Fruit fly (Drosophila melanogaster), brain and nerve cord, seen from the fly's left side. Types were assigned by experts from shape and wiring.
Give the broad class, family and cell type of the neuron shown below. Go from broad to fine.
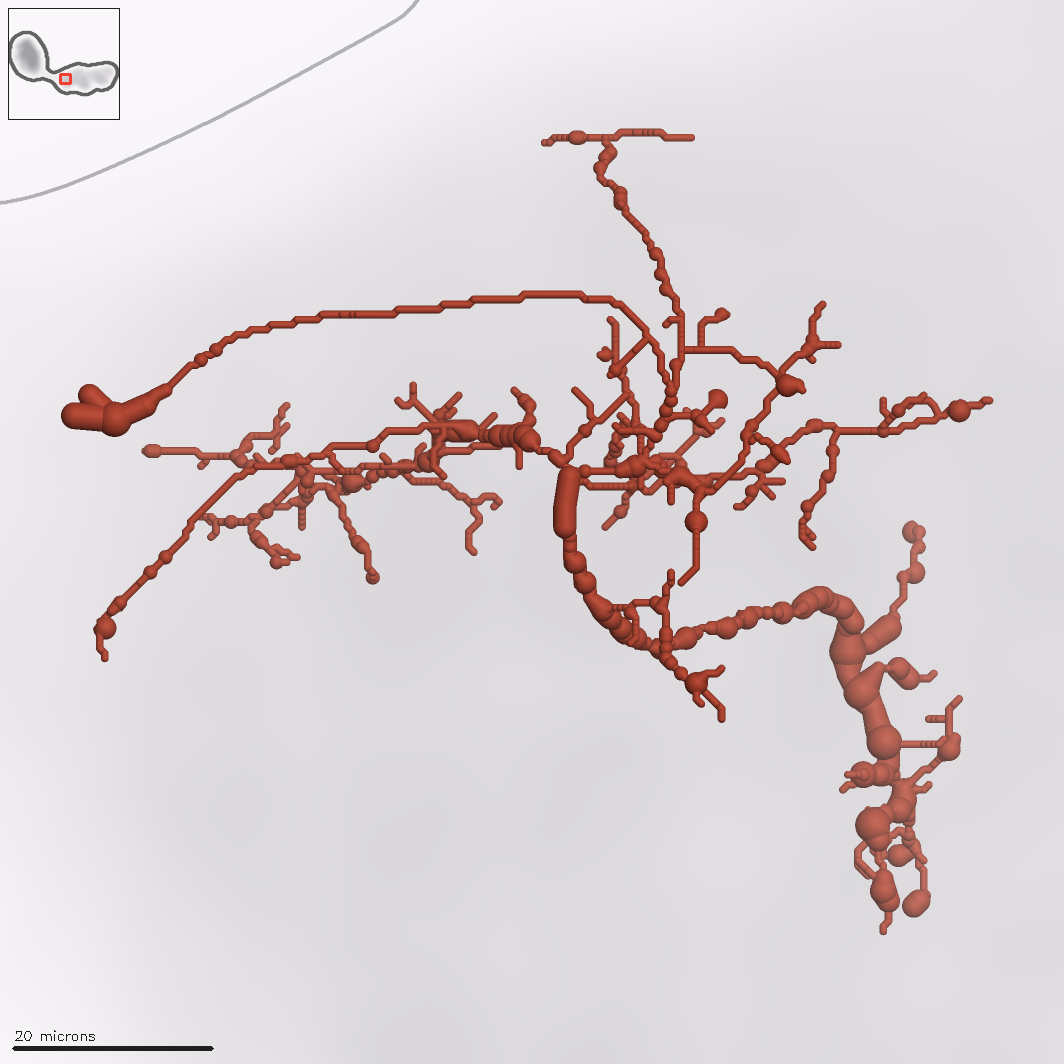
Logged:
nerve-cord intrinsic neuron; hemilineage 19A; IN19A084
